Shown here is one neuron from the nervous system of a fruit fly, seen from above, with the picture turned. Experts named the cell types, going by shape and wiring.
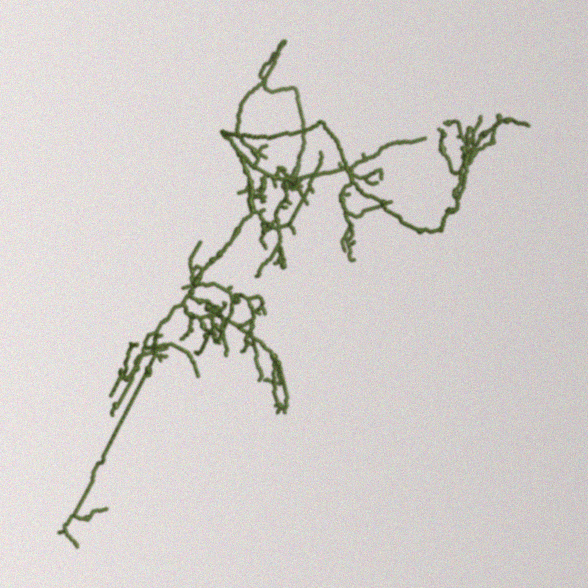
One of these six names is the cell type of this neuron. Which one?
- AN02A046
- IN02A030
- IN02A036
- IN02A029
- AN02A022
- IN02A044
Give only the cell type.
IN02A036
